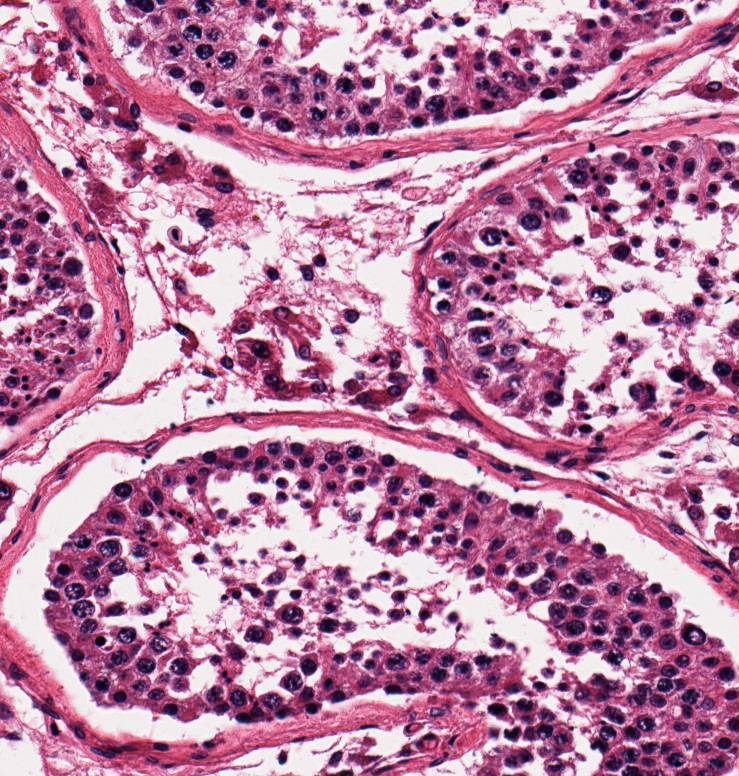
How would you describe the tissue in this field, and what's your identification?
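Four rounded tubules are cut in profile, grouped around a central area of interstitial tissue. A thick pink fibrous wall with flattened, elongated nuclei bounds each tubule. Lining each tubule is a stratified epithelium several cells deep, running from the wall toward the lumen. Many of its cells have large round nuclei with coarse dark chromatin. This tissue is testis.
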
